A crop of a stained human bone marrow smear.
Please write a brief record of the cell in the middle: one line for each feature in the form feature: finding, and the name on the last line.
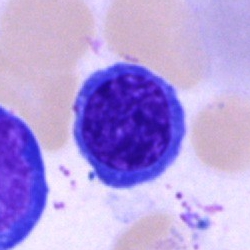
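Chromatin: dark purple, coarsely clumped
Cytoplasm: just a thin rim round the nucleus
Colour: cytoplasm deep blue
Vacuoles: none visible in the cytoplasm
Name: erythroblast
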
